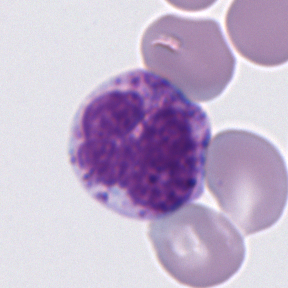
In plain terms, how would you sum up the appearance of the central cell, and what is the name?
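Notice the roughly round, smooth outline. A deep cleft runs down from the top edge of the nucleus, giving it a lobed look. The nucleus fills most of the cell, leaving a modest rim of pale lilac cytoplasm. At the lower left, see the pale, clear patch of cytoplasm. This is a basophil.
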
